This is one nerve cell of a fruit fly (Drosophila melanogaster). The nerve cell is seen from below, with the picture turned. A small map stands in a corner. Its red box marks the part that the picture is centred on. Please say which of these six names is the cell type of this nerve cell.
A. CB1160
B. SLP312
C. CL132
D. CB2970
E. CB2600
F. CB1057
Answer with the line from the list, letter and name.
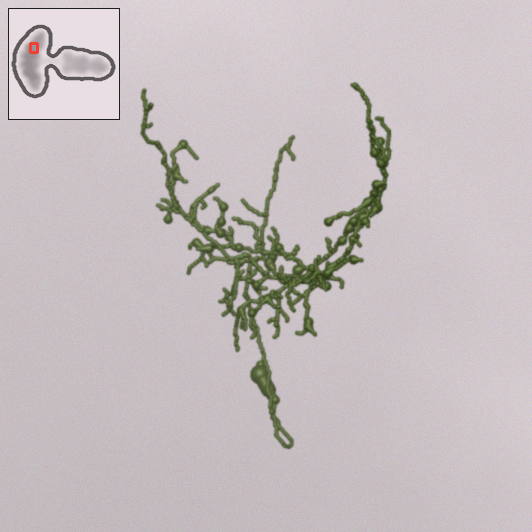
A. CB1160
